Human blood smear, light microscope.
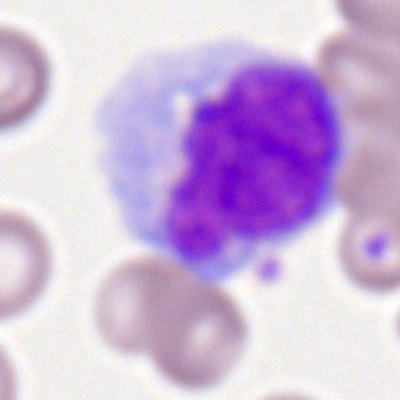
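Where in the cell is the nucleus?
Off-centre, toward the right side.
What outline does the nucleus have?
Irregular and folded, with indentations.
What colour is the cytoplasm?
Pale grey-blue, and a broad area of it lies to the left of the nucleus.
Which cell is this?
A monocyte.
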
